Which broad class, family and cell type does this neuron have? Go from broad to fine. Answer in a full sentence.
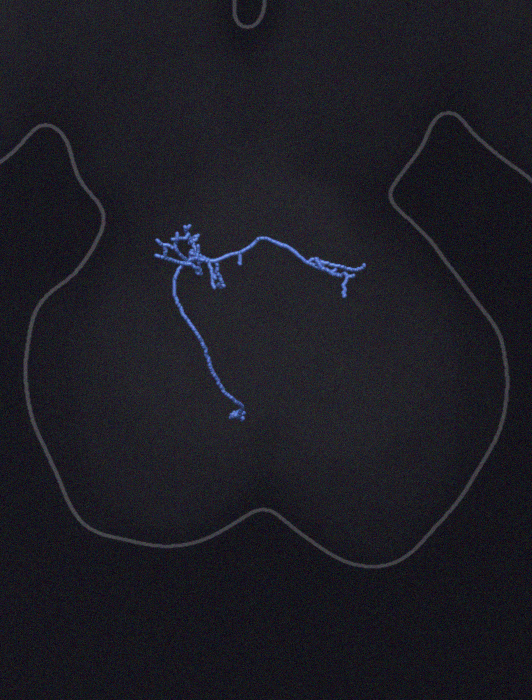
A nerve-cord intrinsic neuron of hemilineage 06A, type IN06A022.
